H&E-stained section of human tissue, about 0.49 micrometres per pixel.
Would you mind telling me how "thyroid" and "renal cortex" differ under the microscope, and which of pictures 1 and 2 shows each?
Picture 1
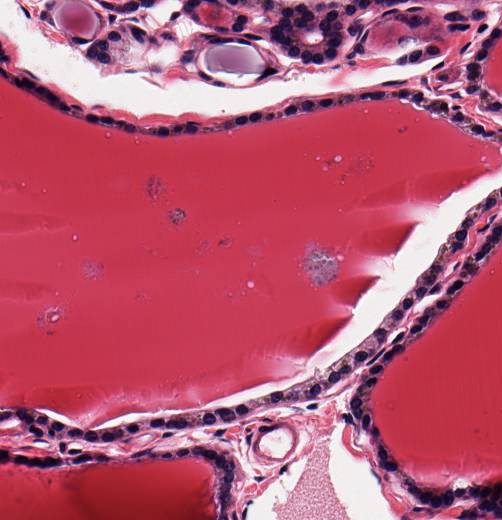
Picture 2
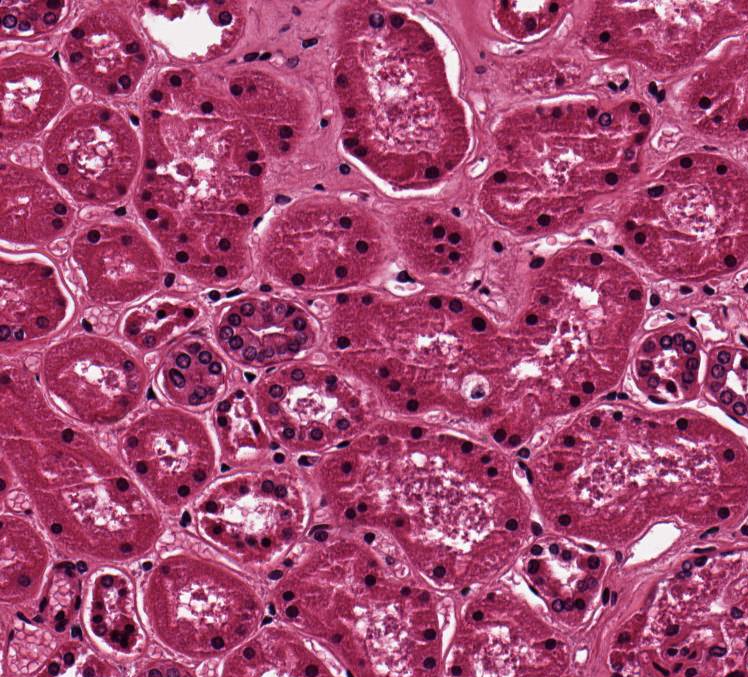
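Let's take them in turn: picture 1 is thyroid, picture 2 is renal cortex. Notice that one large colloid-filled follicle occupies most of the centre of picture 1, with parts of other follicles at the edges. Its lining is a single layer of flattened to low cuboidal cells with dark, round to oval nuclei. A few small grey-blue granular clumps float within the colloid near the centre. Thin strands of stroma separate the follicles, and at the bottom centre a vessel holds red blood cells. Now turn to picture 2, where closely packed tubules, cut mostly in round or oval cross-section, fill the whole field. Most are large, lined by a single layer of cuboidal to columnar cells with abundant, granular, deeply eosinophilic cytoplasm and one small, round, dark nucleus each. Between them the stroma is scant, just thin strands with occasional flattened nuclei and small capillaries.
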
